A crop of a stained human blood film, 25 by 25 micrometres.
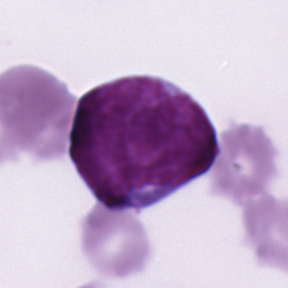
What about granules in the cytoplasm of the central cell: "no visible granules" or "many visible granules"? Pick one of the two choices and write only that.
No visible granules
